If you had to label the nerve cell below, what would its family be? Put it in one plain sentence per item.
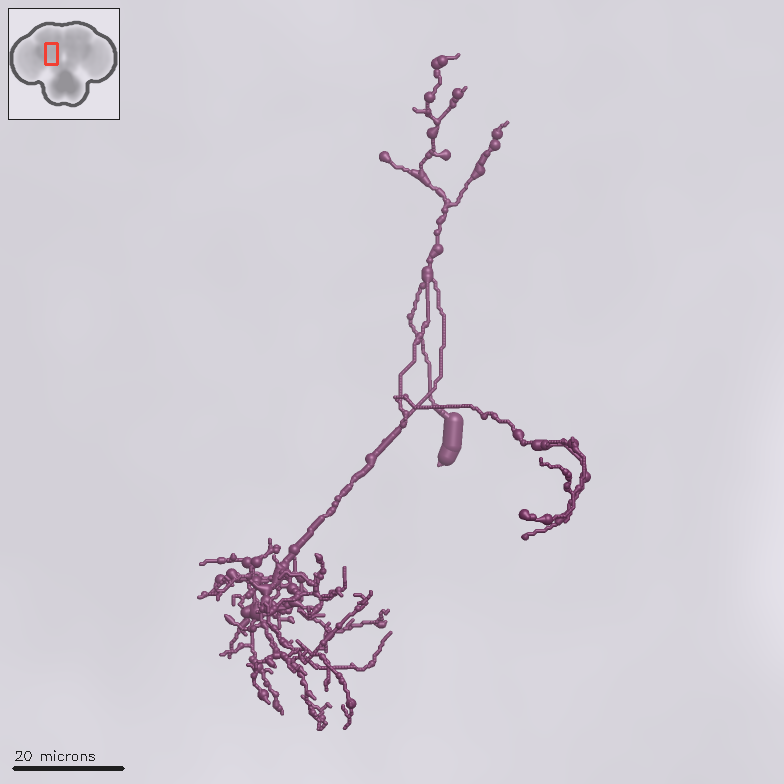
The family is hemilineage DM5_ventral.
